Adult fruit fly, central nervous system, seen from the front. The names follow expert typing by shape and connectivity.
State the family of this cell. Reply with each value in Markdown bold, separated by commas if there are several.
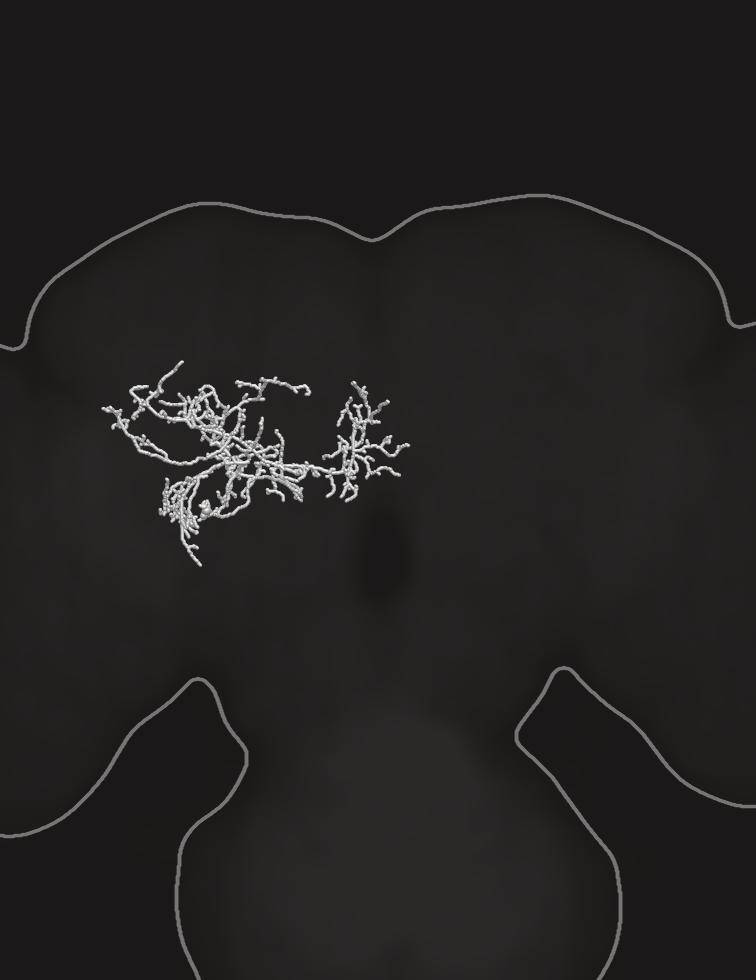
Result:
**hemilineage LALa1_anterior**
